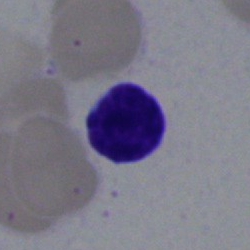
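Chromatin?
Dark purple, densely clumped.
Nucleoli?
None seen.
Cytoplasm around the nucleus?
Little or none visible.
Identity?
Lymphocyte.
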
